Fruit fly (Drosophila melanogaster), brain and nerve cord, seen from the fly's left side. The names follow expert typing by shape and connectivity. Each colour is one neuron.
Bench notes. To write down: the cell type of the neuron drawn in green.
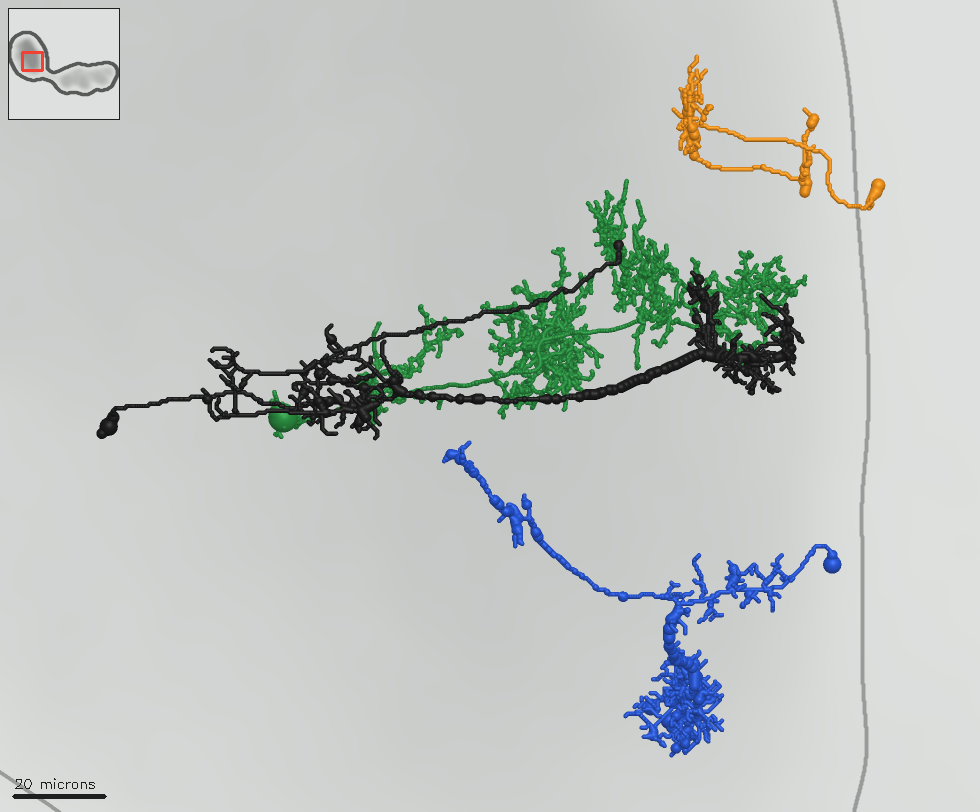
TmY15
